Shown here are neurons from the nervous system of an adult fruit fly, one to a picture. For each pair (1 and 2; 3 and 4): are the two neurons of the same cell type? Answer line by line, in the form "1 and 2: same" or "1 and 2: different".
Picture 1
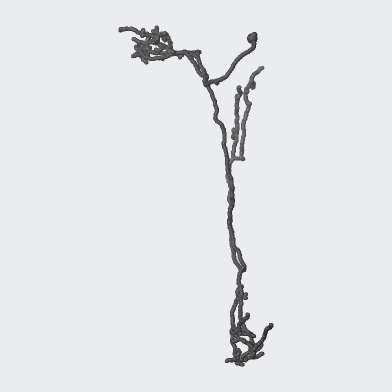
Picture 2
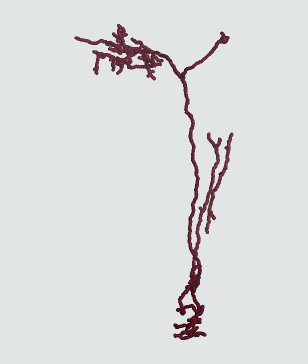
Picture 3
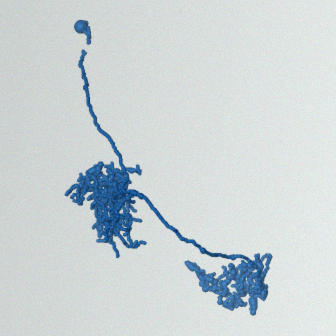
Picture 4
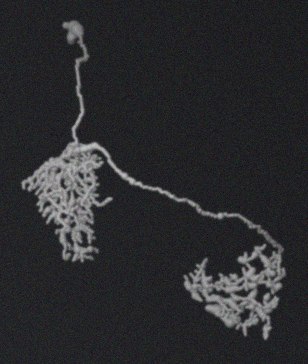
1 and 2: same
3 and 4: same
